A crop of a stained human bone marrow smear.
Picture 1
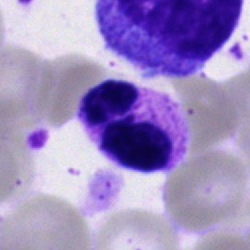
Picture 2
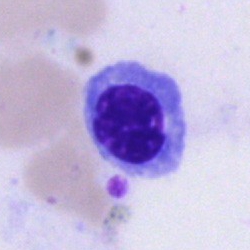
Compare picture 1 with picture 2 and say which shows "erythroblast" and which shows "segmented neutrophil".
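The segmented neutrophil is the cell in picture 1; the erythroblast is the cell in picture 2. The two differ first in their cytoplasm. In the segmented neutrophil it is filled throughout with granules, and no vacuoles are seen.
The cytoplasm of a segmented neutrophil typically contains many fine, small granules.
In the erythroblast no granules are seen; the cytoplasm is blue and forms a moderate rim around the nucleus, wider on the right side than on the left. The outlines differ as well: the neutrophil's is rounded and smooth, without surface projections, whereas the erythroblast's is irregular, with slightly angular edges. The erythroblast's chromatin is dark purple and clumped, with small paler patches between the clumps. Nearby, a larger, deep purple cell, cut off by the edge of the picture, lies just above the neutrophil, and a small round purple body lies just below the erythroblast's lower edge.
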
